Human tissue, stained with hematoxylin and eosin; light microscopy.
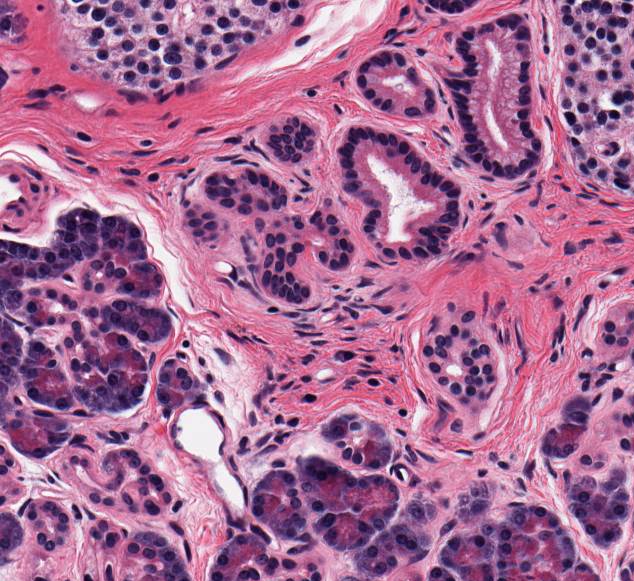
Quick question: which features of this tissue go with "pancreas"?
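Start with the acini along the left side and bottom of this pancreas. In those at lower left and along the bottom, cells are purple basally and pink-red and granular apically.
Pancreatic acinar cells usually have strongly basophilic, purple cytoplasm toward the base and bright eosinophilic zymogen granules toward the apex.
In these cells, the round nuclei sit toward the base.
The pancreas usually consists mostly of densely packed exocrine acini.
Here a band of fibrous stroma takes the centre instead.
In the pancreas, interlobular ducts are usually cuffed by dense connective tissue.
The ducts within that band fit this. Small tubules with tiny central lumens cluster in that stroma, at centre and centre-right.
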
